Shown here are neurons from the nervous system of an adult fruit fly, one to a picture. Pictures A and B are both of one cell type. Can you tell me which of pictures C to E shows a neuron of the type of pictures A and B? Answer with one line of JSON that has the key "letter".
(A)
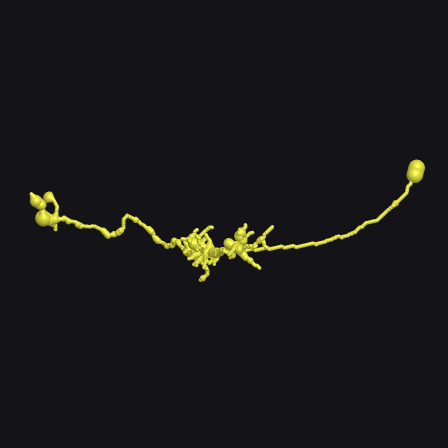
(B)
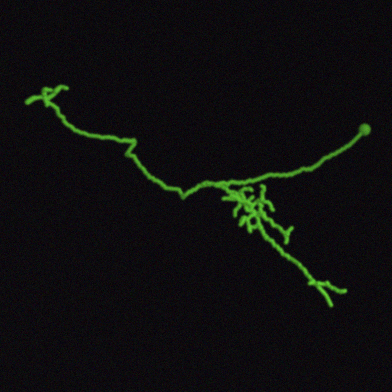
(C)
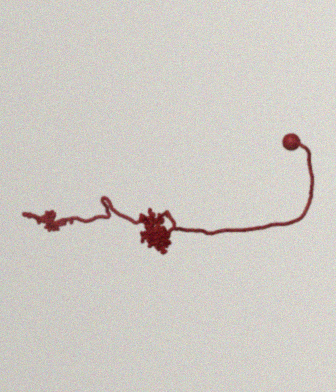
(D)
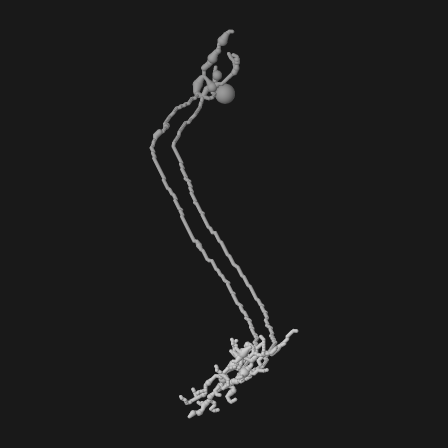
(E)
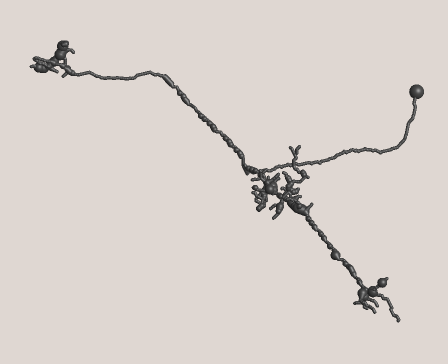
{"letter": "E"}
